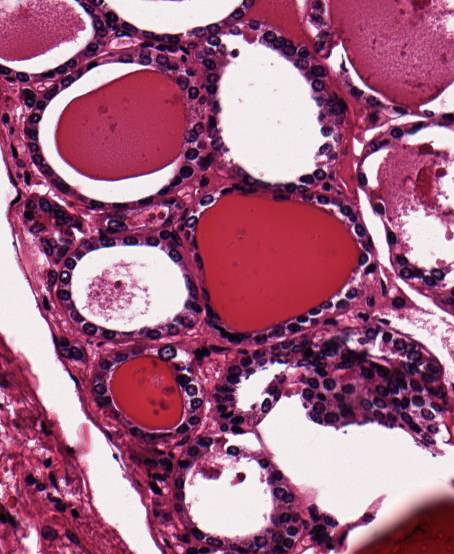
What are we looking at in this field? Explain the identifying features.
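This is thyroid follicle tissue. Notice the closely packed, rounded follicles of varying size, divided by thin partitions. Each is lined by a single layer of low cuboidal cells with round, darkly stained nuclei.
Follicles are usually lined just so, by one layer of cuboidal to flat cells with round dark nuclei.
Between them lies scant pink stroma with scattered flattened nuclei.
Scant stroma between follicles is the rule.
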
